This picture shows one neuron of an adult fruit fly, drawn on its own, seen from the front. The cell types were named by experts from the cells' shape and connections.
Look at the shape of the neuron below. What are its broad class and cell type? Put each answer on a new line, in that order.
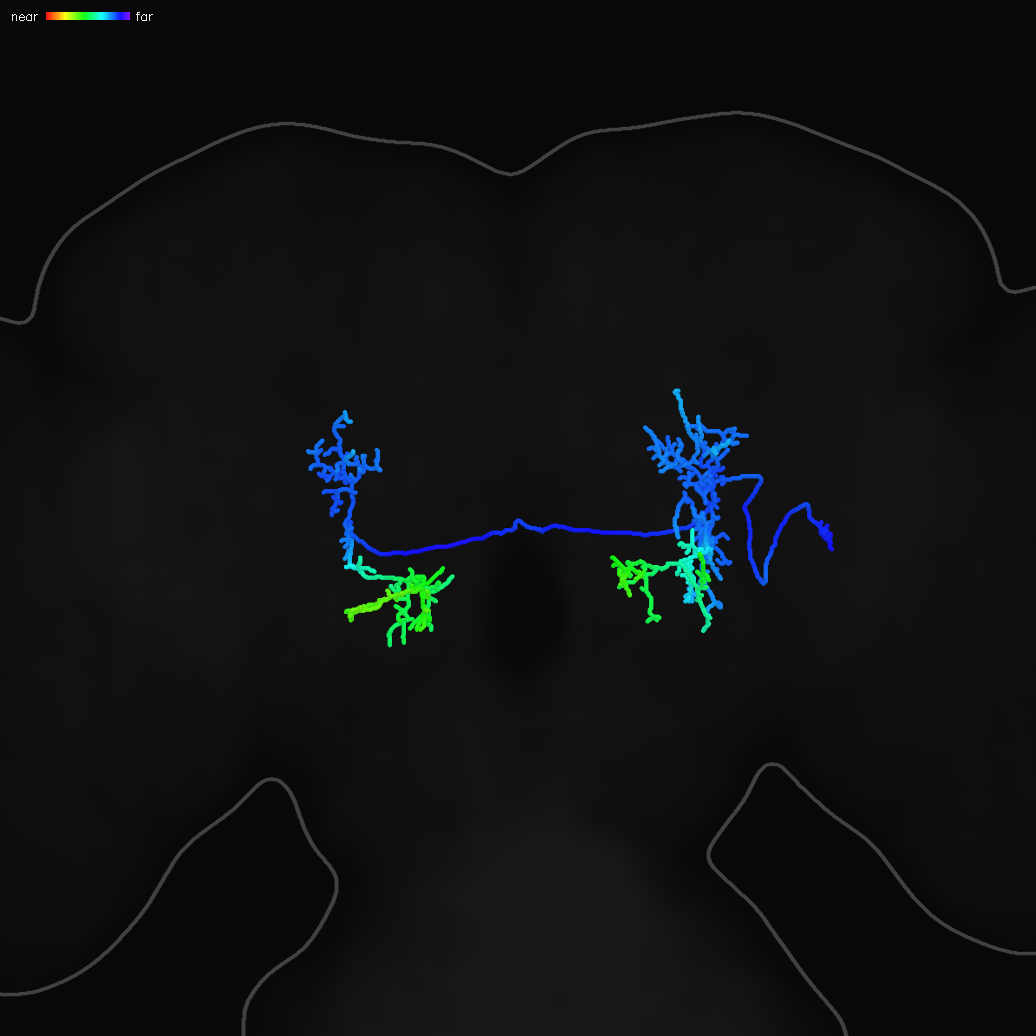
central-brain intrinsic neuron
PS173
